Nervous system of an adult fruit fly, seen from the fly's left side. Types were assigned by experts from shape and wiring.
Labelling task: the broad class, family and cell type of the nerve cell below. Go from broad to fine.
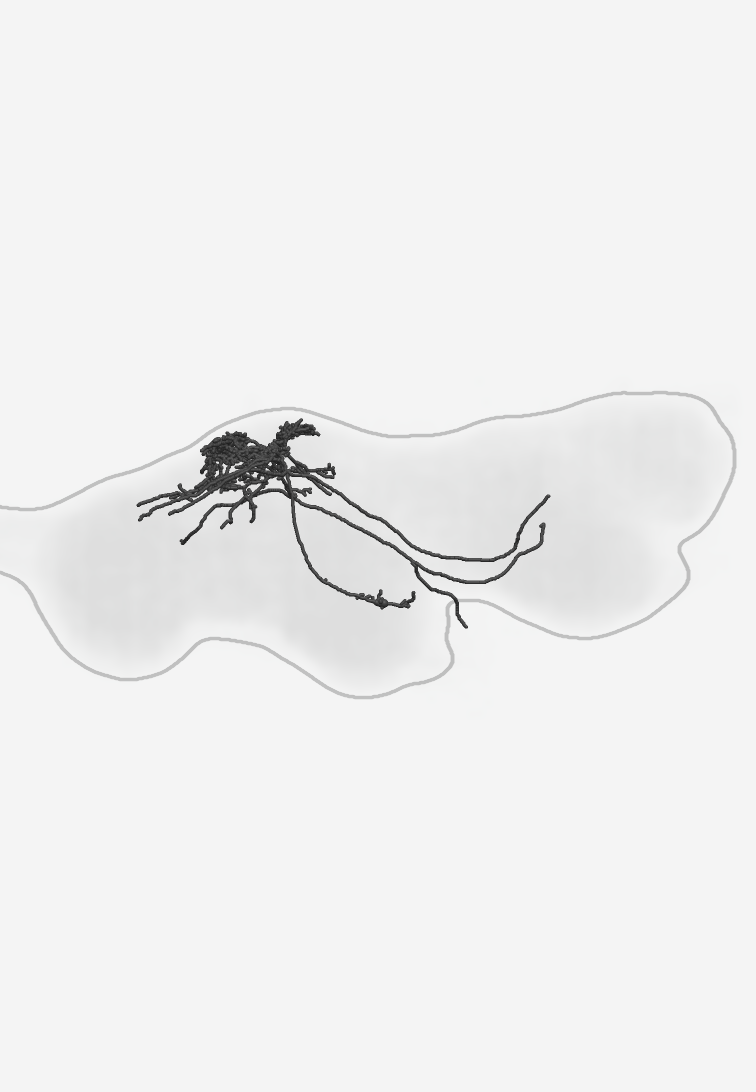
efferent neuron of the nerve cord; hemilineage 00B; EN00B011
